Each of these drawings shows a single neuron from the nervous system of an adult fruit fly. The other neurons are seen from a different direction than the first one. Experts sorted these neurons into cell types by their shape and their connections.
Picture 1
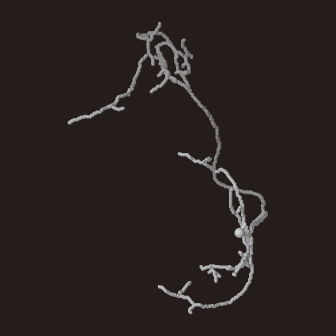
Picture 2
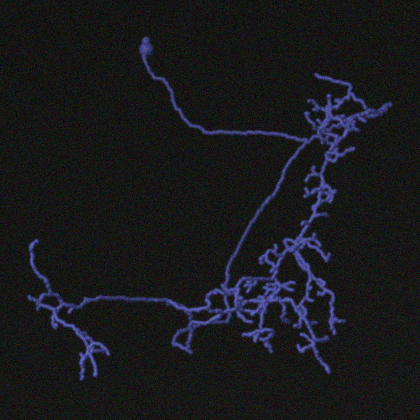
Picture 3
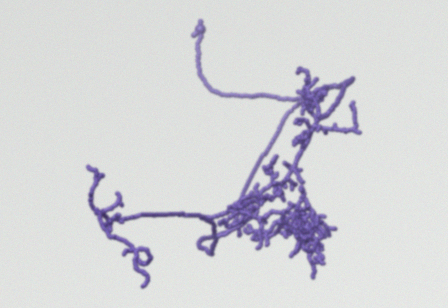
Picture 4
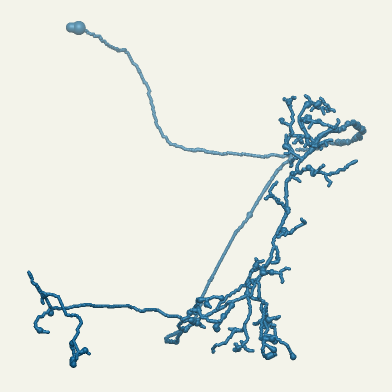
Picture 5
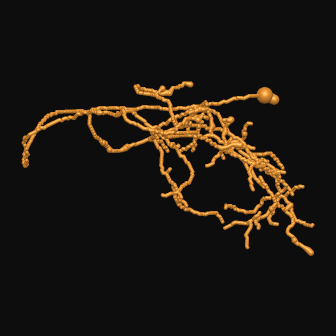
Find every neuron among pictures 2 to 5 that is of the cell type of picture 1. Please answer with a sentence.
Picture 5 is of the same cell type.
